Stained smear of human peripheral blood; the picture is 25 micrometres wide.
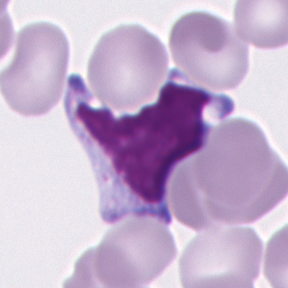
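large granular lymphocyte: a single unlobed nucleus with an irregular, angular edge. Its pale blue-grey cytoplasm lies mostly to the lower left, with a few fine purple specks scattered there. Notice the cytoplasm drawn out into tapering points, their tips a deeper blue.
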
